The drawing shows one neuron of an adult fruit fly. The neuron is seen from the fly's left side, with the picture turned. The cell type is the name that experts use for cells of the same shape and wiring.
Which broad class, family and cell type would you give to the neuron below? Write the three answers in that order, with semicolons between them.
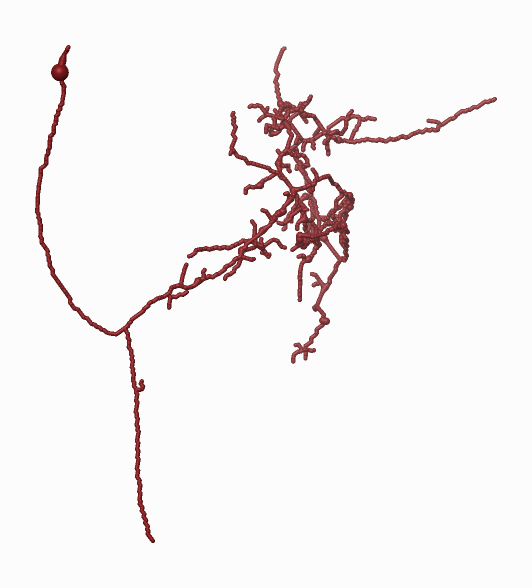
central-brain intrinsic neuron; hemilineage LALa1_anterior; LAL067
